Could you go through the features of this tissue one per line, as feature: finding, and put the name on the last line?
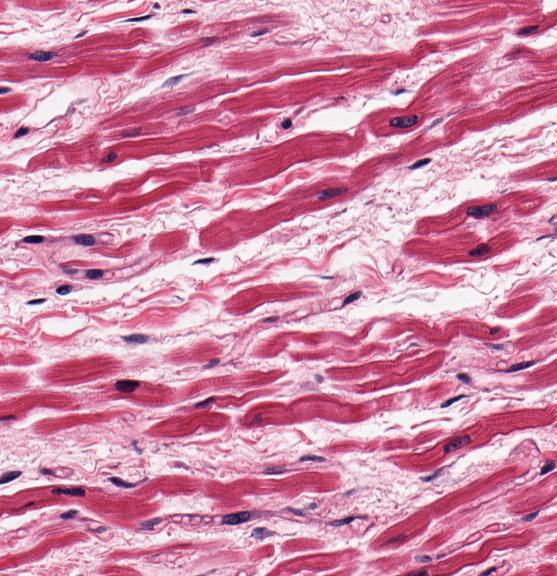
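Branching: some muscle fibres branch and join neighbouring fibres
Cytoplasm: deep pink in the muscle fibres
Nuclei: small, dark, slender spindles in the spaces between fibres
Spaces: pale, loose and wispy, separating the fibres throughout
Name: atrial appendage of the heart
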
